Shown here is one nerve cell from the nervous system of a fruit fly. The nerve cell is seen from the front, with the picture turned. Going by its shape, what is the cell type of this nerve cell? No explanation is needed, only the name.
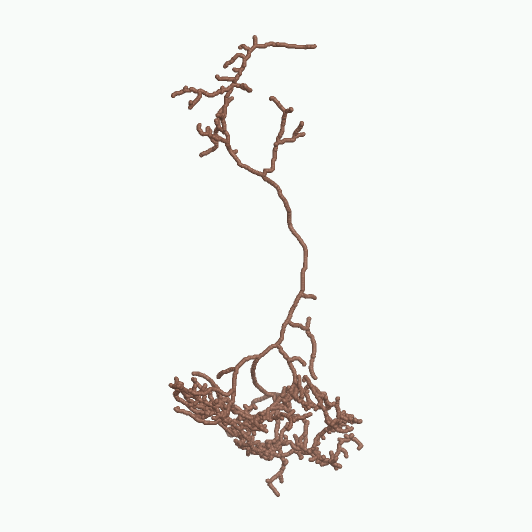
AVLP567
